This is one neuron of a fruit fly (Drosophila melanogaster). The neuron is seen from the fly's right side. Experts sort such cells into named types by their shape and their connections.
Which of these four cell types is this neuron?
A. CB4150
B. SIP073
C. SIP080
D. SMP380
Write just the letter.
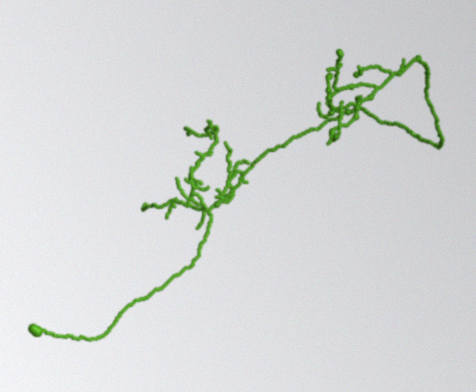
C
